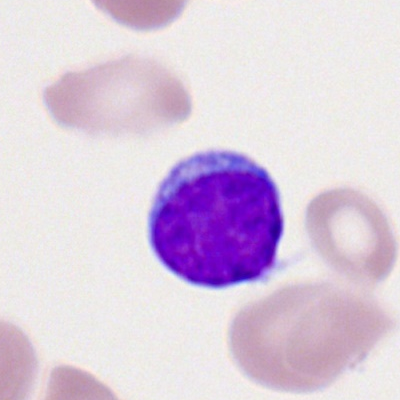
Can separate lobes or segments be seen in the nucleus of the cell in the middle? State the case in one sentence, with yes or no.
No, one compact round, oval or kidney-shaped mass makes up the nucleus of this cell.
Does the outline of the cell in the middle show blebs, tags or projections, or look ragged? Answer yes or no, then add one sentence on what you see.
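No. The cell has a round, smooth outline.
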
